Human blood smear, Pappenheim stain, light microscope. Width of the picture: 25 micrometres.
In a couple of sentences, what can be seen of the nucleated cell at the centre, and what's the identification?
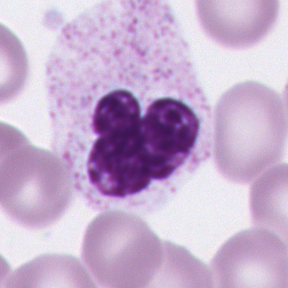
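First, the outline of the cell is irregular rather than round. Next, the nucleus shows no nucleoli. Then the cytoplasm: it is plentiful and very pale, nearly colourless. Last, fine pinkish-violet granules lie loosely scattered through it. The cell is a segmented neutrophil.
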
